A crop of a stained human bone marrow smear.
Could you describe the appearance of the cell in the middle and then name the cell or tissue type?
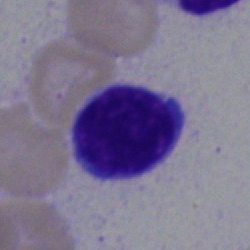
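Outline: round to slightly oval, smooth. Cytoplasm: thin rim only, blue, most visible at the upper right edge. Chromatin: dark purple, dense, coarse and mottled. Name: lymphocyte.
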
